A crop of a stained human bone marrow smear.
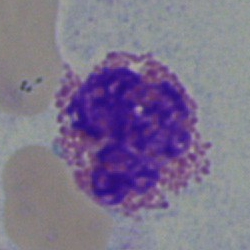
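Eosinophil at the centre of a stained human bone marrow smear. Coarse reddish-purple granules crowd the cytoplasm all around the nucleus, and little granule-free cytoplasm is visible. Granules at the edge make the cell outline irregular and bumpy. The chromatin is dark purple and coarsely clumped.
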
